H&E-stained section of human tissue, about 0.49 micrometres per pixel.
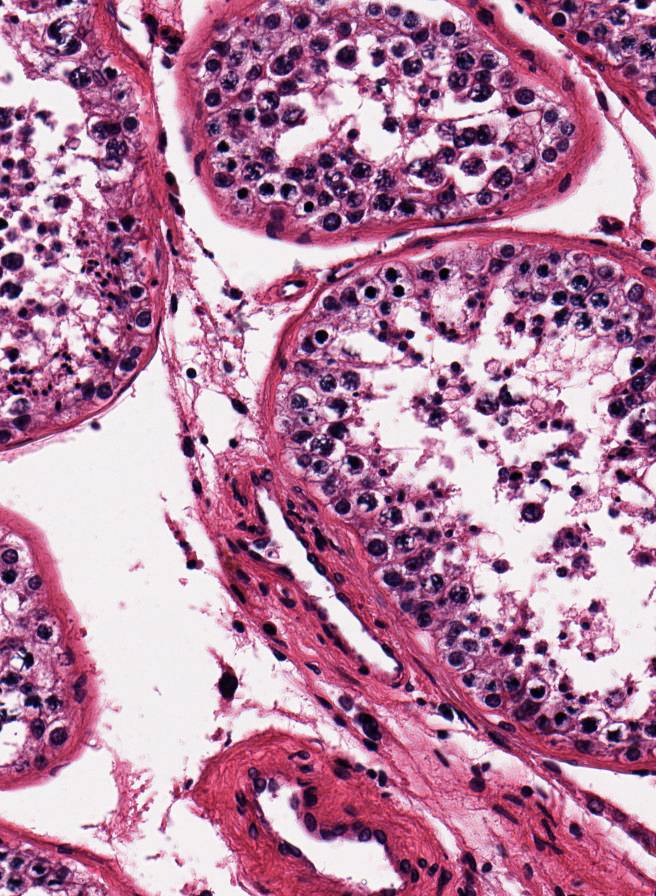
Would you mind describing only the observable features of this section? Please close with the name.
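Rounded and oval tubular profiles, cut across, fill the field; largest at right middle. Lining: stratified epithelium, many cells thick; no single-layered lining. Middle layers: many large round nuclei, coarse clumped dark chromatin, pale cytoplasmic rim. Tubule wall: thin, pink, with flattened elongated nuclei. Tissue: testis.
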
